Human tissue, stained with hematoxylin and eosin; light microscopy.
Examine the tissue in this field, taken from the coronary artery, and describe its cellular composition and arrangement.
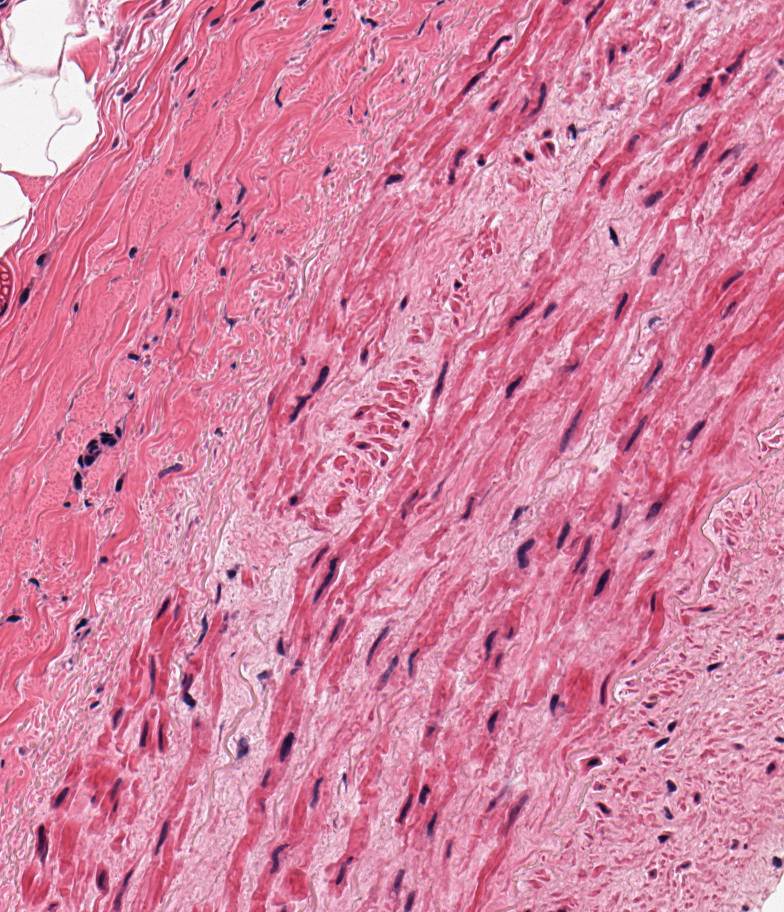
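Across most of the field you've got bundles of elongated spindle cells running diagonally, lower left to upper right. Their nuclei are elongated, blunt-ended and cigar-shaped, and their cytoplasm is bright pink and eosinophilic. Up in the upper left, dense, wavy, eosinophilic collagen bands take over.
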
